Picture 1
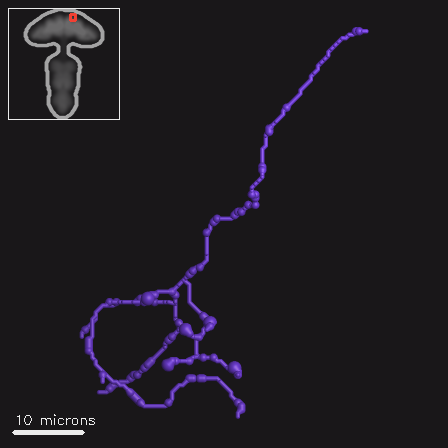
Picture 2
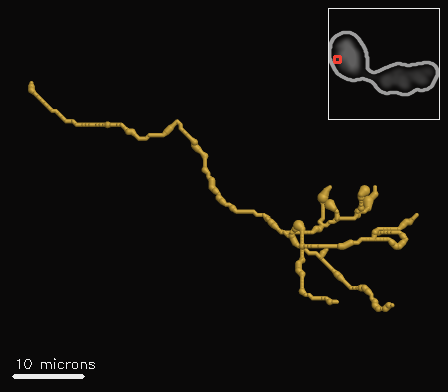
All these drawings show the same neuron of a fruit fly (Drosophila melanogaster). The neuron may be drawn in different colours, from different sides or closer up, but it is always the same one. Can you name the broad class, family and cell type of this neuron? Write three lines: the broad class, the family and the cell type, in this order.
sensory neuron entering the brain
class olfactory
ORN_VL1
